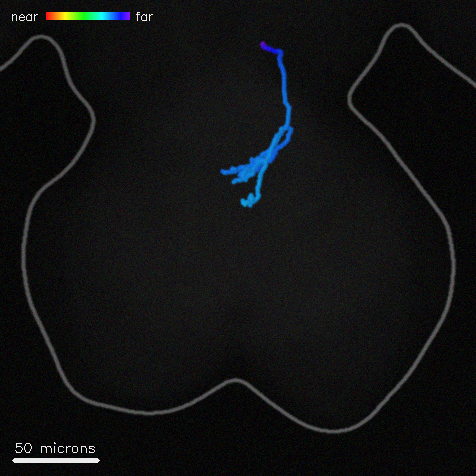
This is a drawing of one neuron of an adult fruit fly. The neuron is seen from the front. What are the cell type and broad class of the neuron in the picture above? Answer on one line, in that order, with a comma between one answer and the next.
SNxx14, sensory neuron entering the nerve cord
